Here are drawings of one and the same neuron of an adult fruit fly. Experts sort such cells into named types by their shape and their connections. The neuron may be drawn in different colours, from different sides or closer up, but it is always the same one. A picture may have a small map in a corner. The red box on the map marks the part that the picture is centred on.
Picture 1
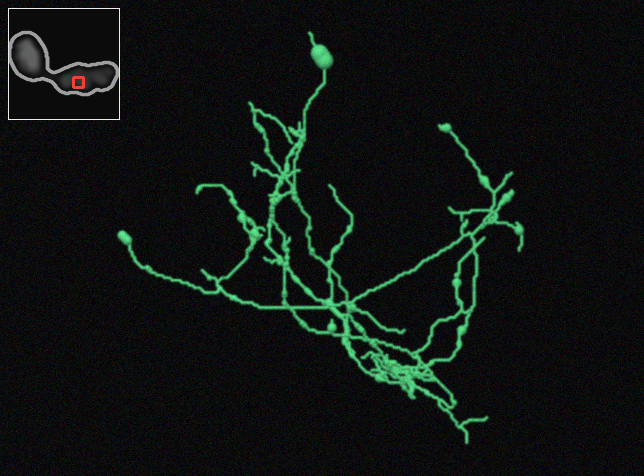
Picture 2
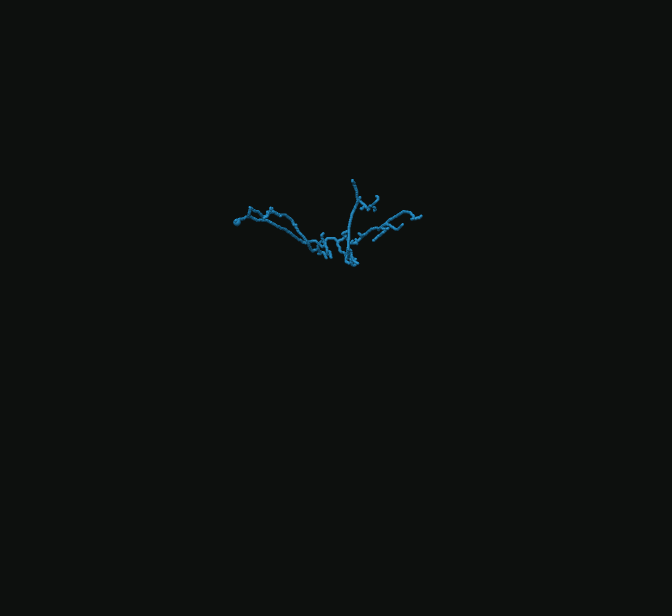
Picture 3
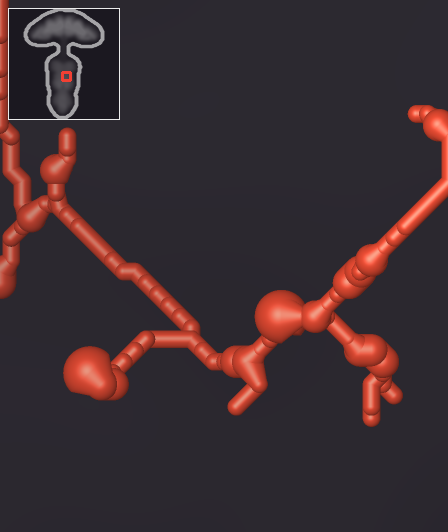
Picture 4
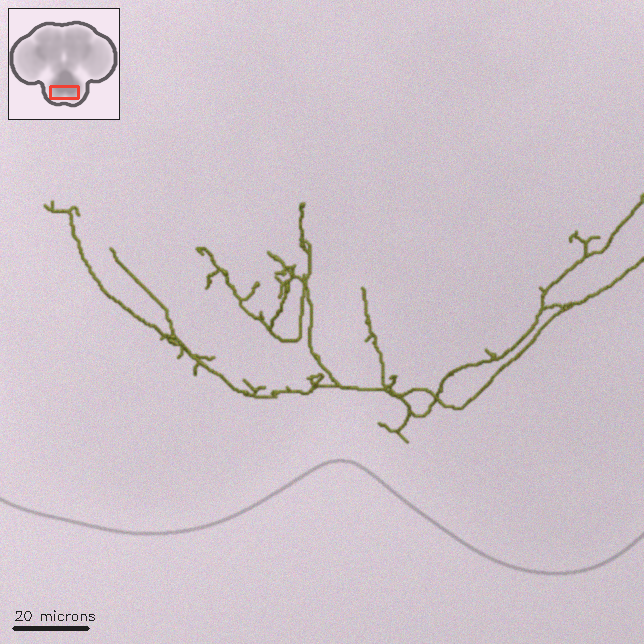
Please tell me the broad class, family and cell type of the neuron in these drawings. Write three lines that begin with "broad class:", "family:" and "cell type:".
broad class: nerve-cord intrinsic neuron
family: hemilineage 09B
cell type: IN09B055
